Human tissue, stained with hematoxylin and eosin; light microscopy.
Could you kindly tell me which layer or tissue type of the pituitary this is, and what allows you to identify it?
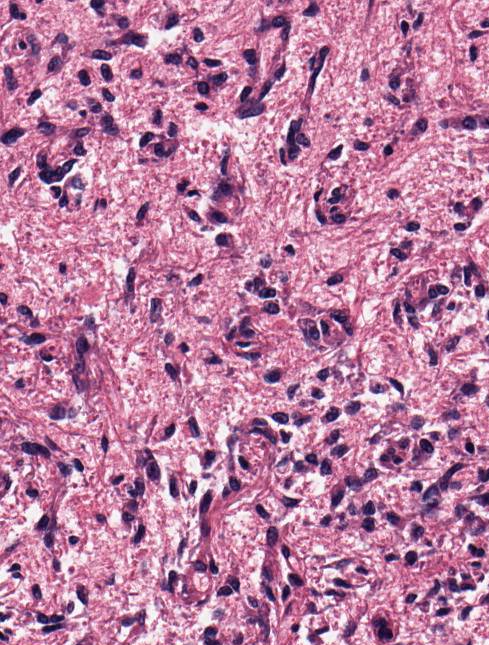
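What you've got here is neurohypophysis. Between the cells lies a pale pink, finely fibrillary matrix.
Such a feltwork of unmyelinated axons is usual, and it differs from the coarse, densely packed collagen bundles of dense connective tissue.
Cells are scattered diffusely without forming glands, tubules or other organised units; most nuclei are dark, oval to elongated, with scant cytoplasm and borders barely visible against the background.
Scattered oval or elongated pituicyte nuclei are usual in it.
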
